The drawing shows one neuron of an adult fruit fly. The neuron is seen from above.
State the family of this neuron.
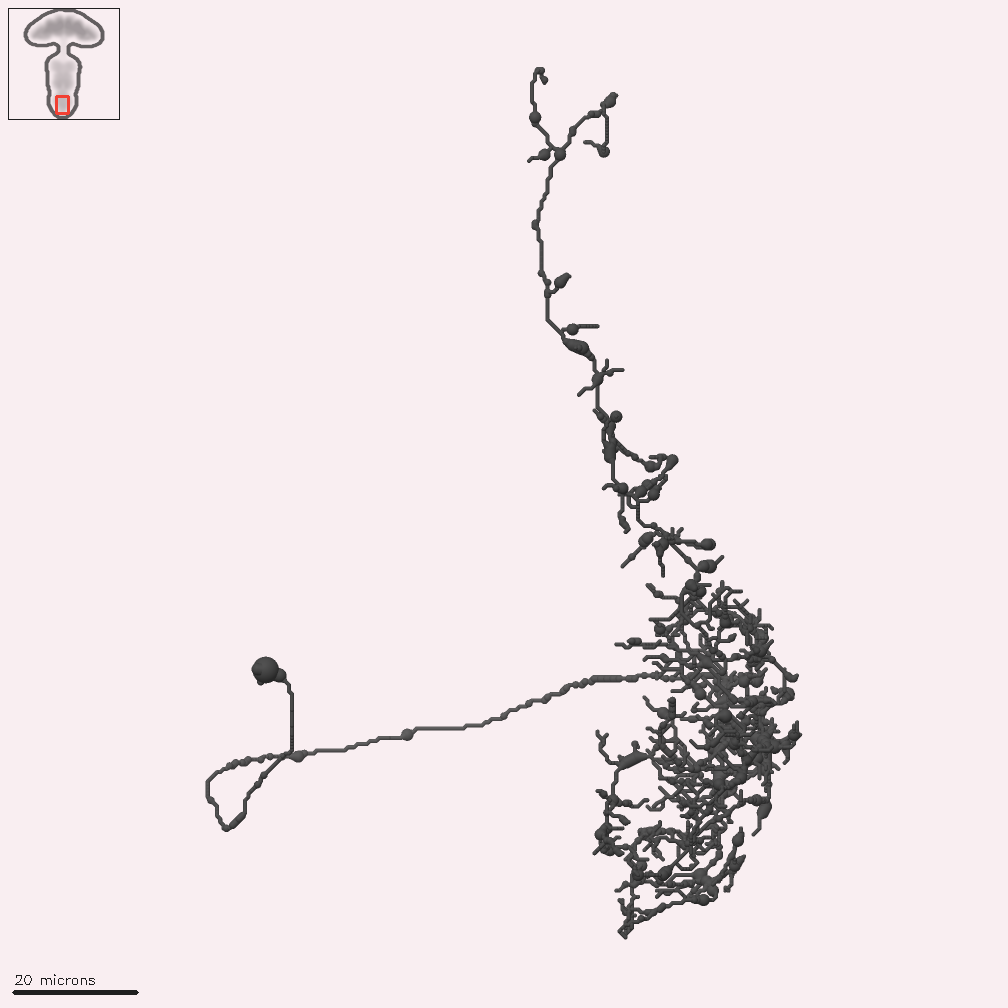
hemilineage 01A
